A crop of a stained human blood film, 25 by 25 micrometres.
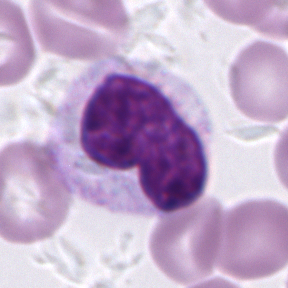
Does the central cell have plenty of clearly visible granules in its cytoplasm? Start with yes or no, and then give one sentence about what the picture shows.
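Yes. Fine pink-violet dots are scattered through the cytoplasm.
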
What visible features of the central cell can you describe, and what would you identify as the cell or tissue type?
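The cell has a roughly round outline. Its nucleus, about 13 by 9 micrometres, sits off-centre toward the lower right, with dark purple chromatin clumped into irregular strands separated by paler gaps. Fine pink-violet dots are scattered through the cytoplasm. This is a band neutrophil.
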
